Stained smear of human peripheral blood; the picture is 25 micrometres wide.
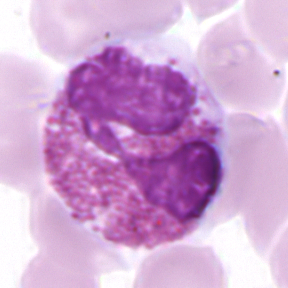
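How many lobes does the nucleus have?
Two, I count, joined by a thinner strand; one sits at the top of the cell, the other at the lower right.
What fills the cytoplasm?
Coarse, round, reddish-pink granules pack it, most crowded in the lower left part.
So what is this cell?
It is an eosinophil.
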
